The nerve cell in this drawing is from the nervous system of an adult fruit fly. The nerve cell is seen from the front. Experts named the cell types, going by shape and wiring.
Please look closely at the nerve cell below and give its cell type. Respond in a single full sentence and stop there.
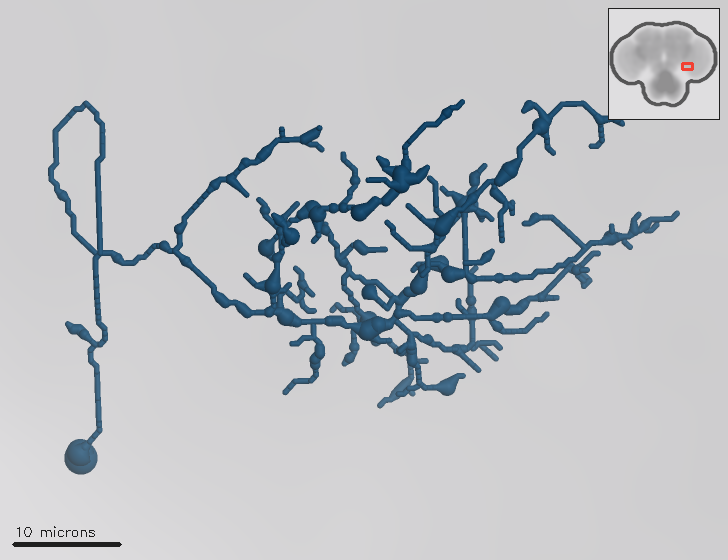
Belonging to the cell type Li22 is this nerve cell.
